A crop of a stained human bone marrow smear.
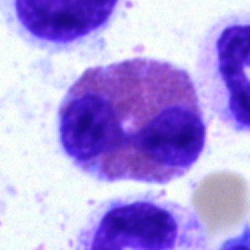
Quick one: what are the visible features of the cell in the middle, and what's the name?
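The nucleus has two lobes, left and right, joined across the middle of the cell. A small pale spot lies at the centre between them. Plentiful pinkish-violet cytoplasm fills the cell above and below the lobes. It is an eosinophil.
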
